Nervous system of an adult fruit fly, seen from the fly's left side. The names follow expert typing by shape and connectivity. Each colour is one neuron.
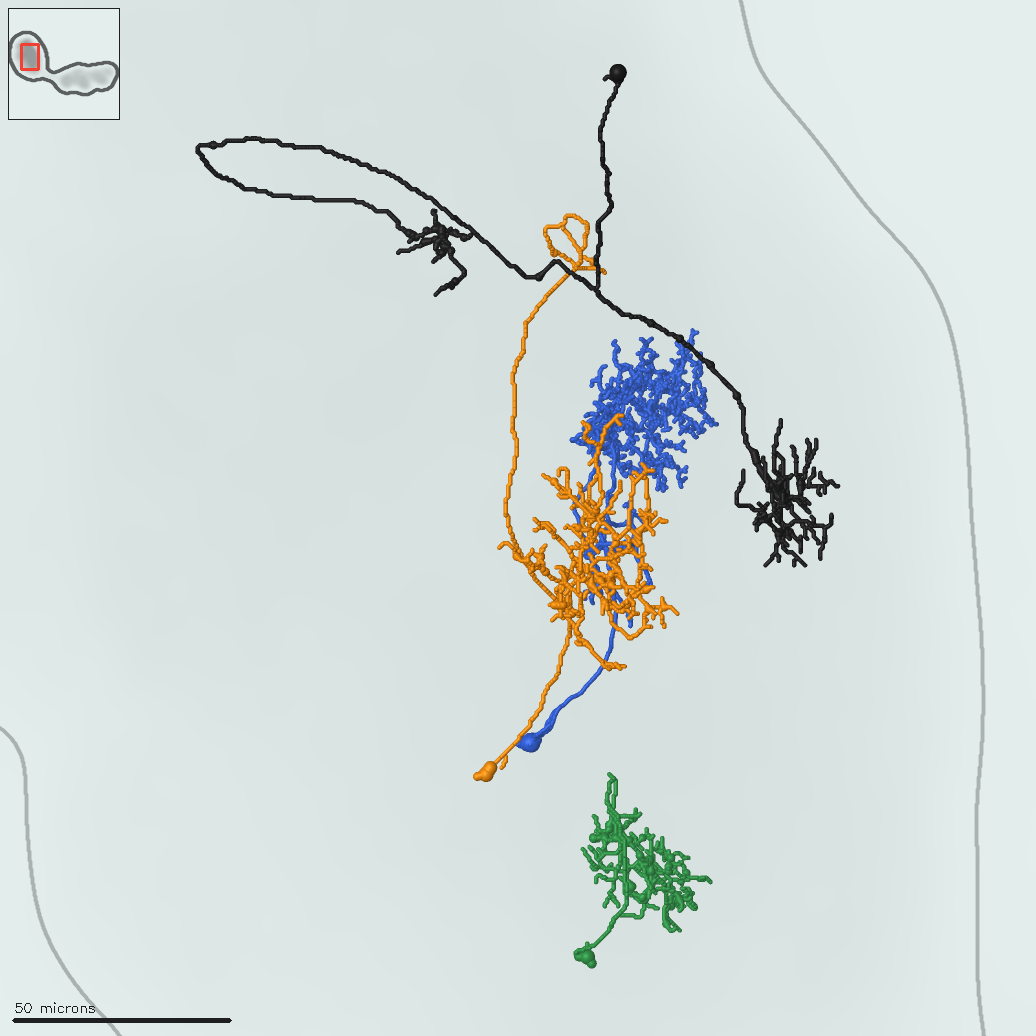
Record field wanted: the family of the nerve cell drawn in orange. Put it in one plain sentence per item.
The family is LC.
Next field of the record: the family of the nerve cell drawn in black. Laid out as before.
The family is hemilineage VPNd3.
